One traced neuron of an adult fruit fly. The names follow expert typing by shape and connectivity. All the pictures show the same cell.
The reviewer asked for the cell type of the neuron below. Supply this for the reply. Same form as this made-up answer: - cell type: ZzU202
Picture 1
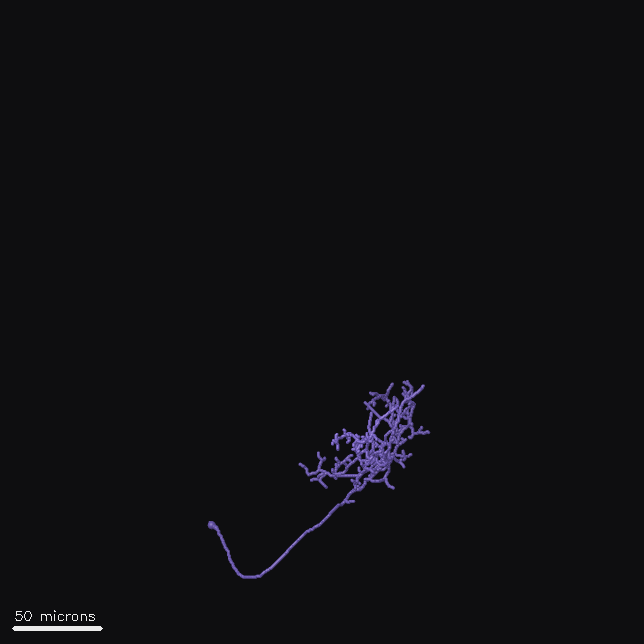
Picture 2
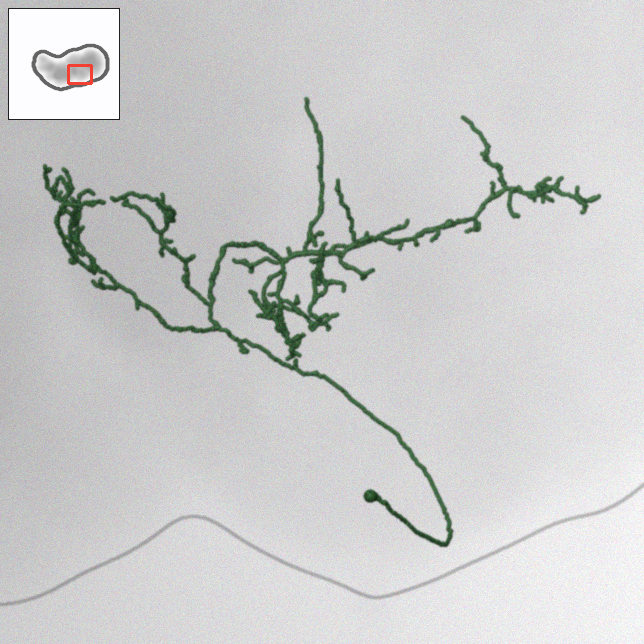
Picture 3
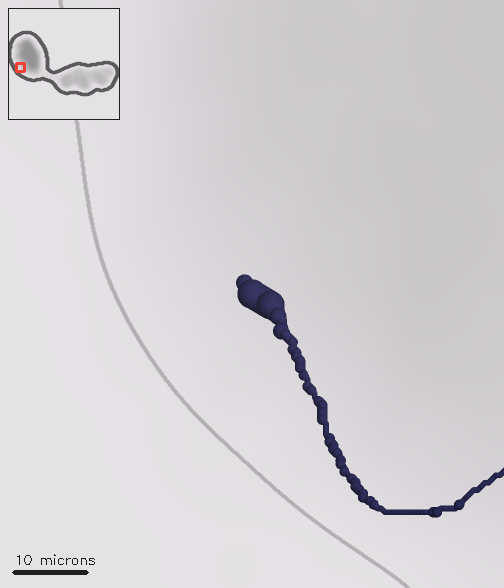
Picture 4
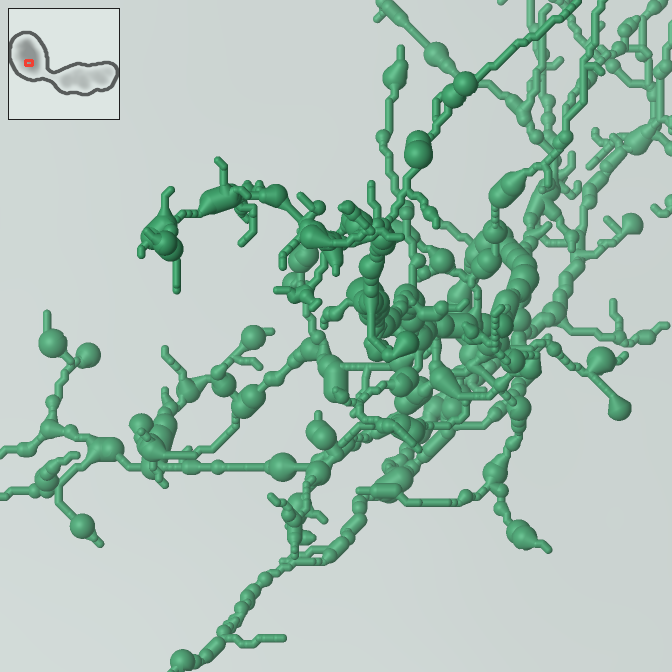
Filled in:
- cell type: AMMC021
